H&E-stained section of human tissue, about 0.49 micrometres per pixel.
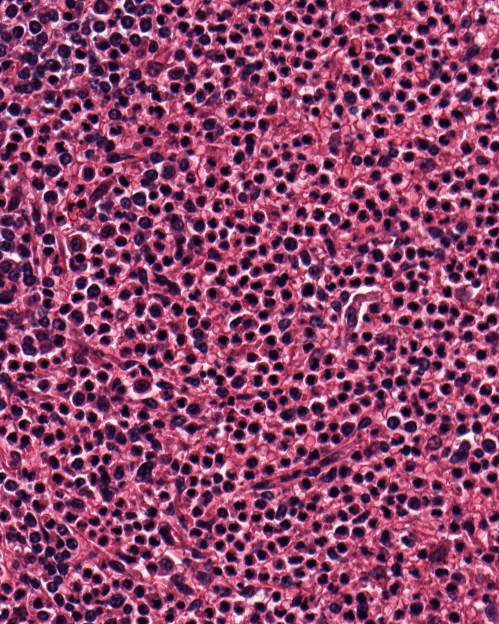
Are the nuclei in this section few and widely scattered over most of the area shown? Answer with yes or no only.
No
